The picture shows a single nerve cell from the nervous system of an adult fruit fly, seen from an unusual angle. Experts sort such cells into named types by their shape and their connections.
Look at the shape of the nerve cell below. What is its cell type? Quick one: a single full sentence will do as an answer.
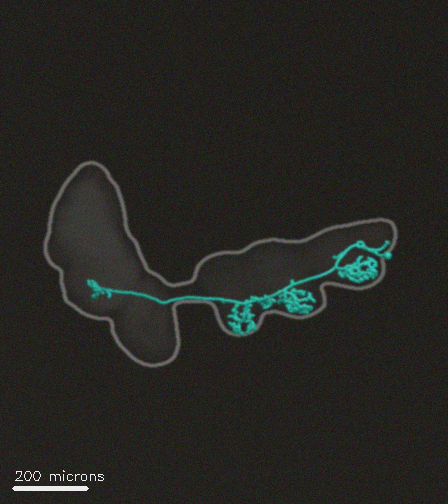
This neuron is assigned to the cell type ANXXX170.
